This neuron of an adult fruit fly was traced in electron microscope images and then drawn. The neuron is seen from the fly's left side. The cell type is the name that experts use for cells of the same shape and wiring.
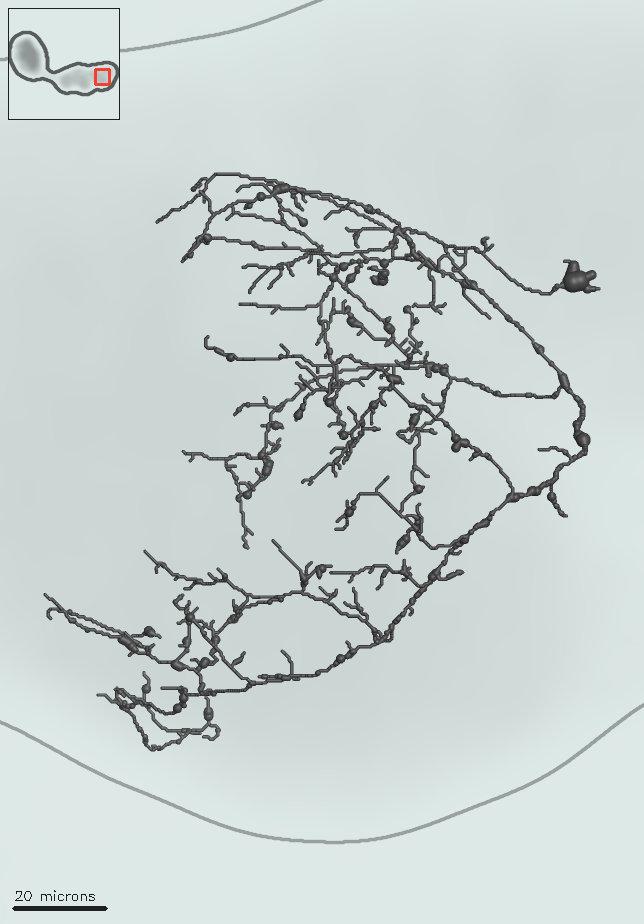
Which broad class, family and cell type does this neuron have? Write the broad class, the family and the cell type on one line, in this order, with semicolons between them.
nerve-cord intrinsic neuron; hemilineage 19A; IN19A060_d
